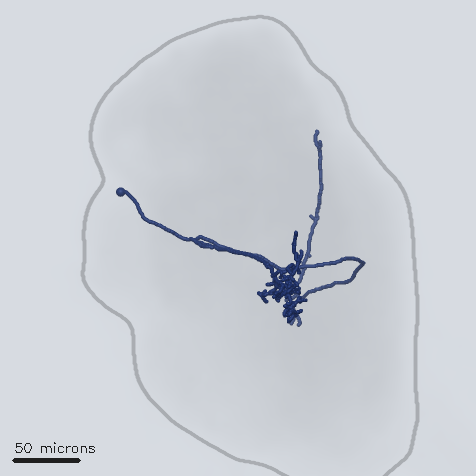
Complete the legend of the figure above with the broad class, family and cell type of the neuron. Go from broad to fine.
central-brain intrinsic neuron; hemilineage WEDd2; WED198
